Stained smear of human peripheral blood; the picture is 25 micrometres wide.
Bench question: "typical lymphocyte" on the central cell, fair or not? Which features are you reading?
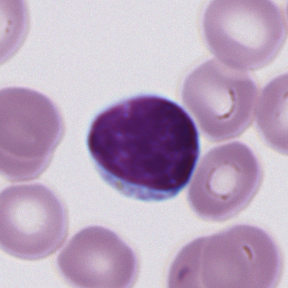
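Start with the outline: it is smooth and roughly round, with no projections. The nucleus is a single rounded mass, without lobes or a deep indentation, and measures about 10 by 8 micrometres. The whole cell is about 10 micrometres across, and the nucleus fills about 80% of its area. What cytoplasm there is forms a thin pale crescent along the lower edge, lightly stained rather than deep blue, with no vacuoles.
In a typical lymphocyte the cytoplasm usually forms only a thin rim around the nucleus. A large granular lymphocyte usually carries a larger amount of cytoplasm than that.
So the thin crescent speaks for typical lymphocyte and against large granular lymphocyte.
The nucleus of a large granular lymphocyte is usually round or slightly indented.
The rounded nucleus here would therefore suit either name. Putting it together, the name typical lymphocyte fits this cell.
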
